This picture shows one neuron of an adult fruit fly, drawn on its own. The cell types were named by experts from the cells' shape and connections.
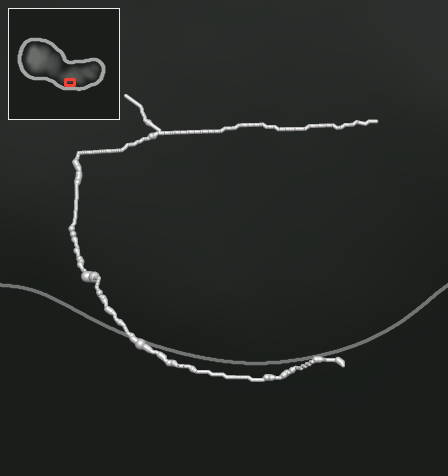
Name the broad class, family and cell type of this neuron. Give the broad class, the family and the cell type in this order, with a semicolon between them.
sensory neuron entering the nerve cord; class mechanosensory tactile; SNta20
